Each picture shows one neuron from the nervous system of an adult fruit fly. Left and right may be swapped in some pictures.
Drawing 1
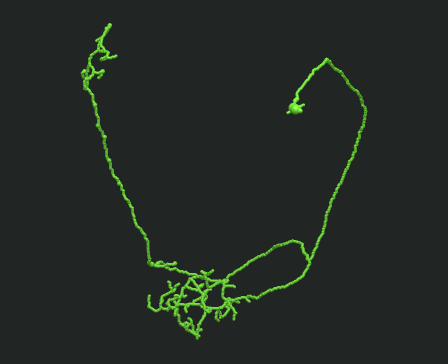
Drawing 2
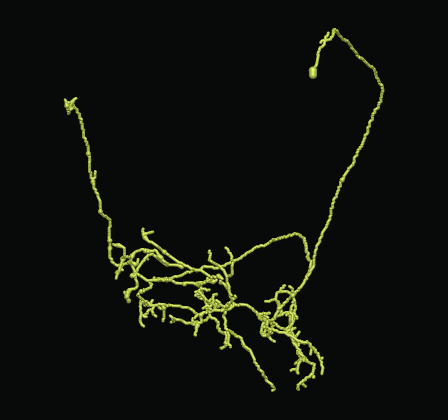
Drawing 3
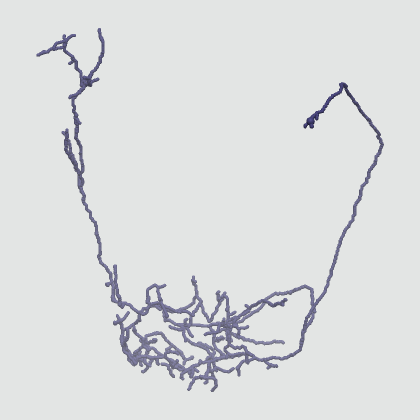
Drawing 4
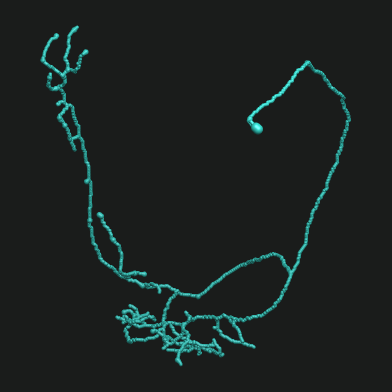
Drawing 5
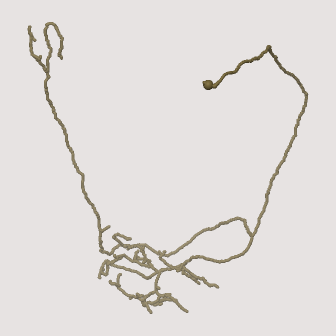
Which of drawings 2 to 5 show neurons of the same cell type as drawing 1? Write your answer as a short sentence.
Drawing 4 and drawing 5 are of the same cell type.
